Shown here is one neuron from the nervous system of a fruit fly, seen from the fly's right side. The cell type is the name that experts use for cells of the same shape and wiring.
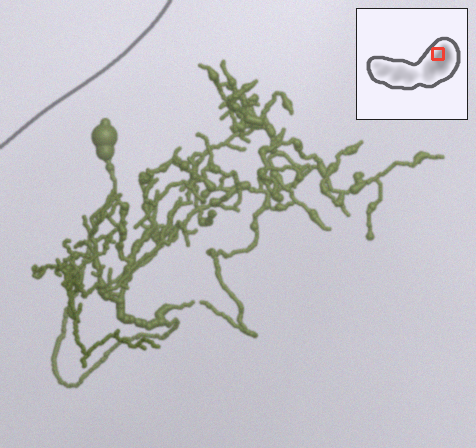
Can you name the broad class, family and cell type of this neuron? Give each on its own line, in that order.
central-brain intrinsic neuron
hemilineage DM6_dorso_lateral
SMP379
